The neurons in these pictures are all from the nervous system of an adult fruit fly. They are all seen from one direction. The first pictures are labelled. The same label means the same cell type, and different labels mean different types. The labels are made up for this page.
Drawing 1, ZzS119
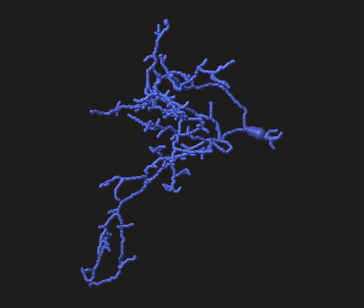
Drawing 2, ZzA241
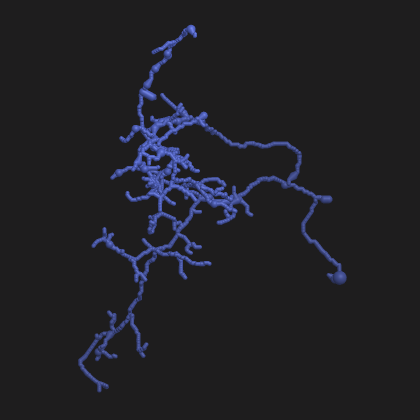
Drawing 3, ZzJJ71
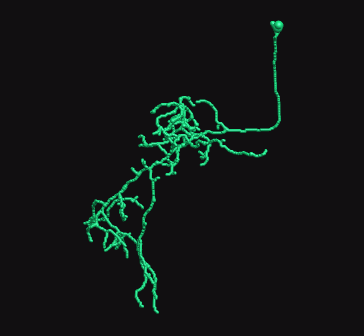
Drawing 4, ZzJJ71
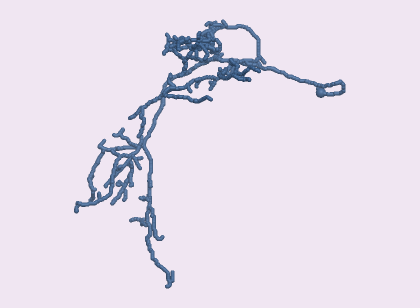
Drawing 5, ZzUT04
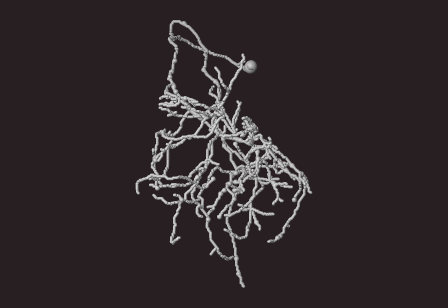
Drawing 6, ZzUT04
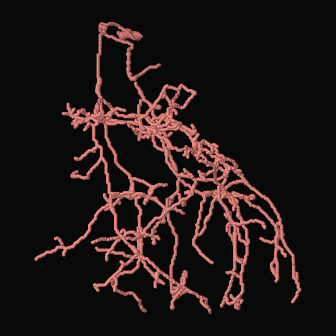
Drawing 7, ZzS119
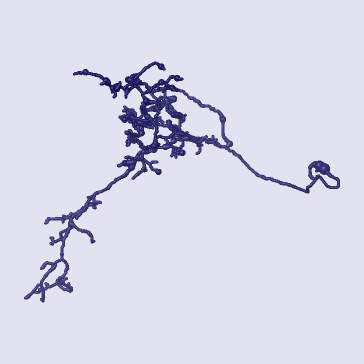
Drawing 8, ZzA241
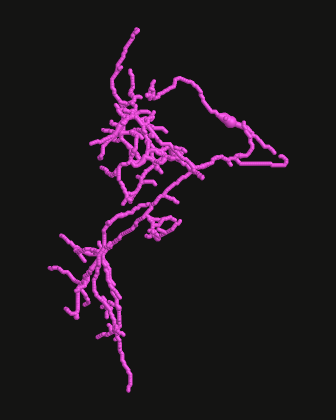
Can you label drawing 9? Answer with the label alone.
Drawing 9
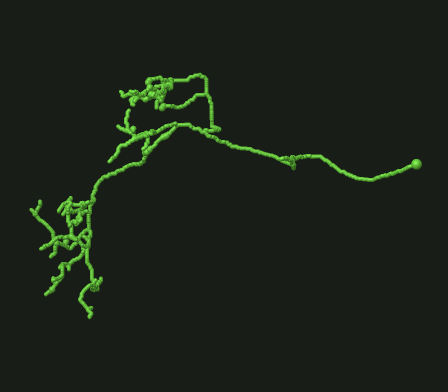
ZzJJ71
